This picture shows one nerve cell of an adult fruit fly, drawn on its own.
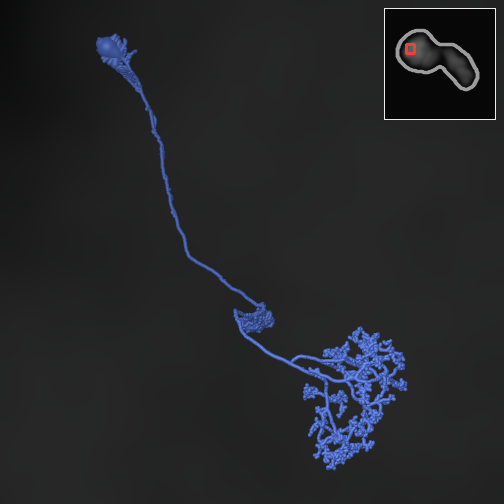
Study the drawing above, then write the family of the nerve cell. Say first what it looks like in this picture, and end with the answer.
The cell body is at the upper left of the picture. As drawn here it is taller than it is wide. This is a central-brain intrinsic neuron. Its family is hemilineage EBa1.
